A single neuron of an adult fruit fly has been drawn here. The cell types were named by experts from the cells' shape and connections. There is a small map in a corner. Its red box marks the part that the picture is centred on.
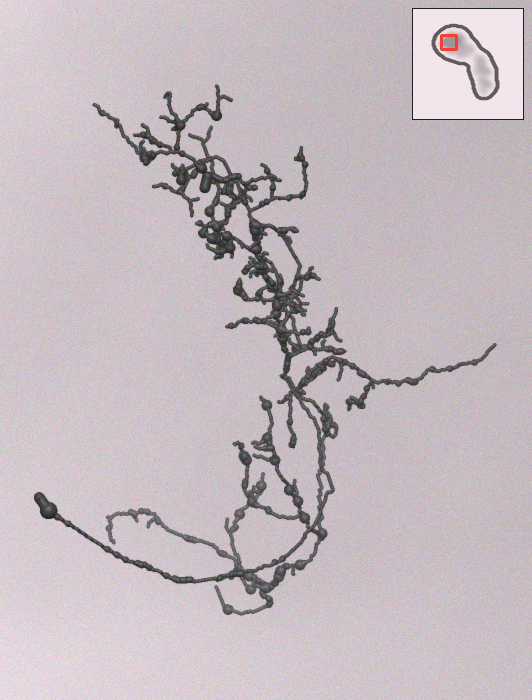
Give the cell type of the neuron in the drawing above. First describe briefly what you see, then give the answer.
The cell body can be seen at the lower left of the picture. The picture shows dozens of branch ends. It is a central-brain intrinsic neuron. The cell type is PVLP103.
